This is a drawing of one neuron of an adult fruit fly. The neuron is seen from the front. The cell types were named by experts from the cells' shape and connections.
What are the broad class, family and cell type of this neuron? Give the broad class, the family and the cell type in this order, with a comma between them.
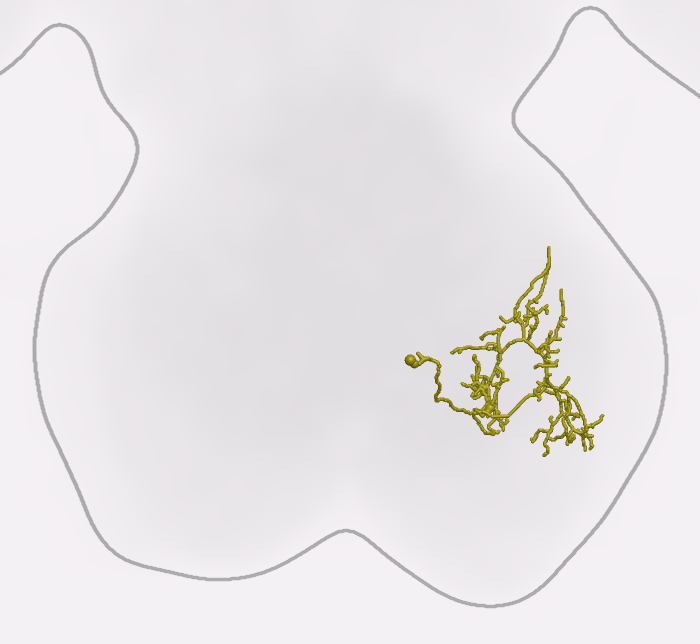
nerve-cord intrinsic neuron, hemilineage 09A, IN09A033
